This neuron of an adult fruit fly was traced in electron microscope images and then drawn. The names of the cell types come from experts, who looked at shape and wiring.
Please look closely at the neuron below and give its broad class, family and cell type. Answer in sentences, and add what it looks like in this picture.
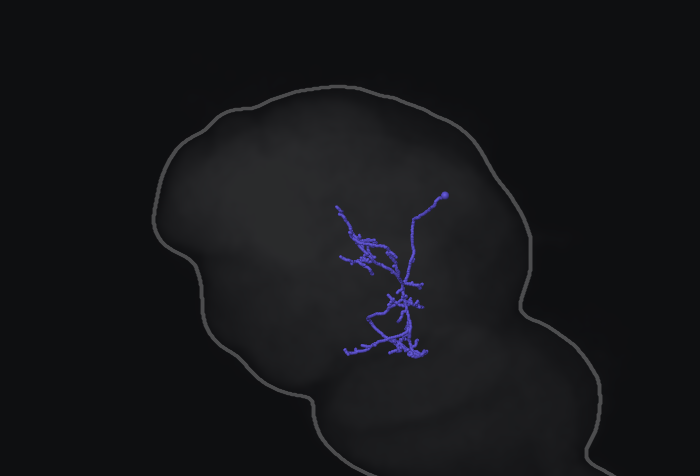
Its broad class is central-brain intrinsic neuron. Its family is hemilineage LALv1_ventral. The cell type is PS077. In this view it is taller than it is wide.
